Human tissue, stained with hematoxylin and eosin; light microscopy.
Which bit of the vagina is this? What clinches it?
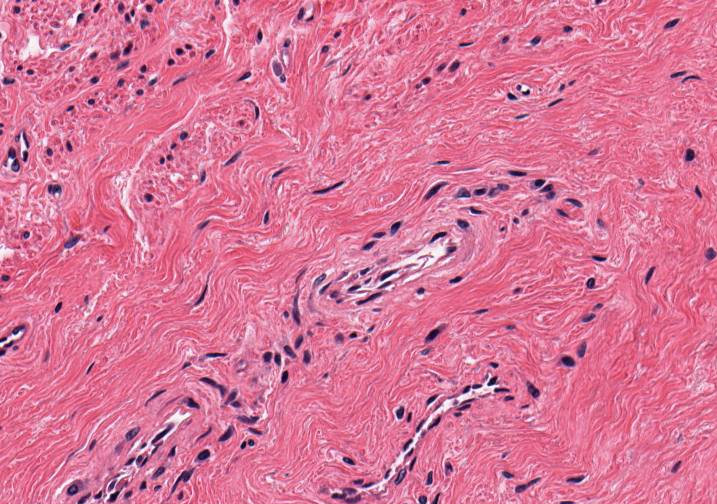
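This field is dense connective tissue. Wavy collagen bundles run in varying directions and swirl around one another, with sparse fibroblasts bearing thin, dark, elongated spindle-shaped nuclei between them.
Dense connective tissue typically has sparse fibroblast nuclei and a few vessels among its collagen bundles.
Small thin-walled vessels with narrow slit-like lumens lie in the centre and lower part.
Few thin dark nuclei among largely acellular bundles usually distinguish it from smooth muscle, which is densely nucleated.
The upper left corner is more cellular, with small clusters of rounded dark nuclei.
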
